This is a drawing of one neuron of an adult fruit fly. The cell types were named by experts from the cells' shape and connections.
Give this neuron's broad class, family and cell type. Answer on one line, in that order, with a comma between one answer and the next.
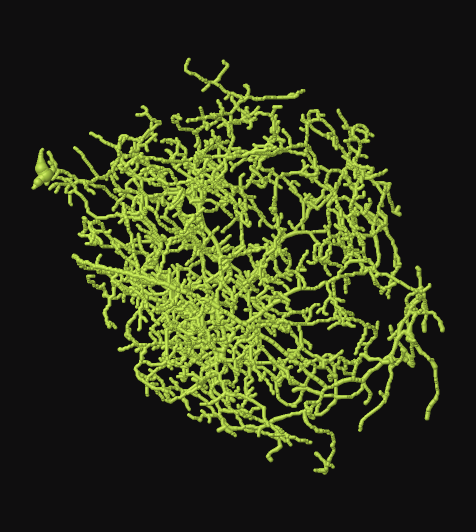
nerve-cord intrinsic neuron, hemilineage 09A, IN09A006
